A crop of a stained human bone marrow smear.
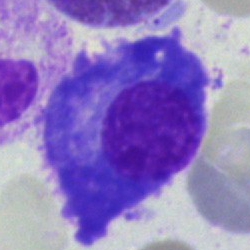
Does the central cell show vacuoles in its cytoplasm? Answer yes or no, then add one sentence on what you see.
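Yes. One small clear vacuole sits in the cytoplasm above the nucleus.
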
